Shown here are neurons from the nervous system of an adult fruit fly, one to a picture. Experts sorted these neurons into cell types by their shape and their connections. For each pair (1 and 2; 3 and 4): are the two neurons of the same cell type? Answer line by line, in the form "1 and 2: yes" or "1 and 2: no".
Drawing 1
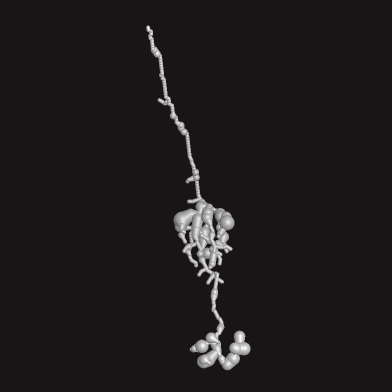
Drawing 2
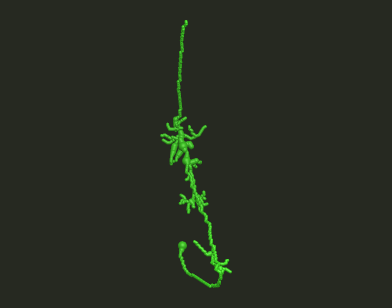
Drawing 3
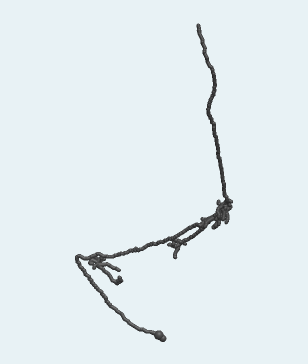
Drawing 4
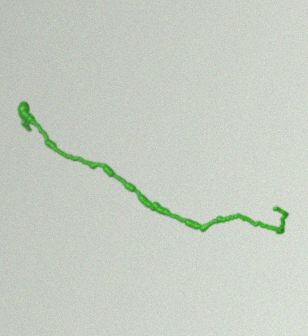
1 and 2: no
3 and 4: no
